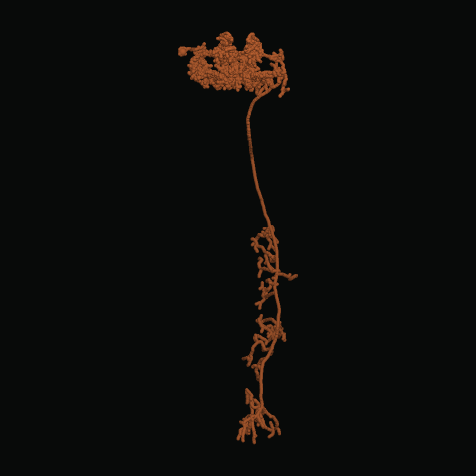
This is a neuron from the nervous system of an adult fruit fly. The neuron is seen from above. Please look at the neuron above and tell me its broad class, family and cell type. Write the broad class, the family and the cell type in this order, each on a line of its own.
descending neuron
DNge
DNge050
